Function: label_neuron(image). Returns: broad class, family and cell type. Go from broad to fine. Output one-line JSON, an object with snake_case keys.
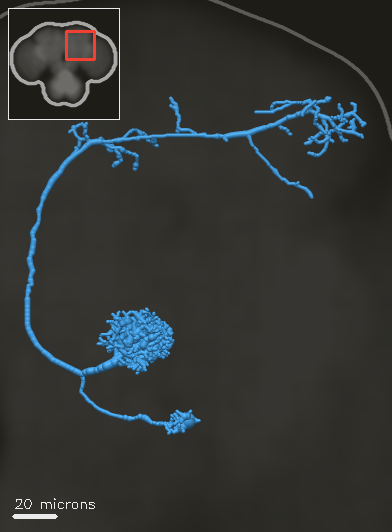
{"broad_class": "central-brain intrinsic neuron", "family": "class ALPN", "cell_type": "DP1l_adPN"}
